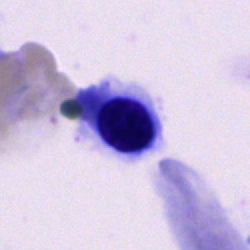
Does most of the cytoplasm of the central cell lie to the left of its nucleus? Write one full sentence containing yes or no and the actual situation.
Yes, on the right side of the cell lies its nucleus.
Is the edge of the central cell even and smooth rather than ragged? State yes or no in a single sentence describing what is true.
No, there is a ragged or frayed outline, or projections, blebs or tags, on this cell.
